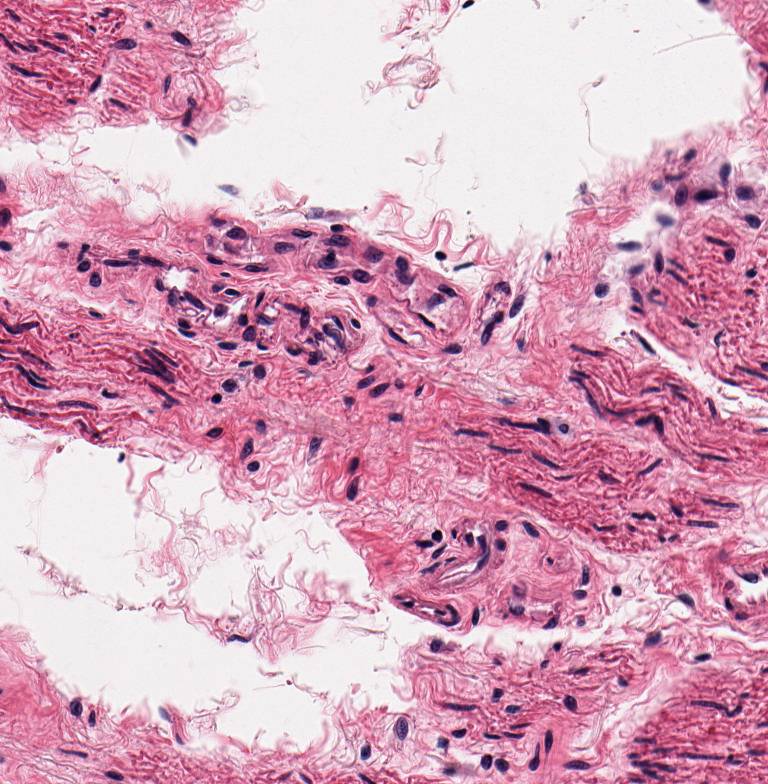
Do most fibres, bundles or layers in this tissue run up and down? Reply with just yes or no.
No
